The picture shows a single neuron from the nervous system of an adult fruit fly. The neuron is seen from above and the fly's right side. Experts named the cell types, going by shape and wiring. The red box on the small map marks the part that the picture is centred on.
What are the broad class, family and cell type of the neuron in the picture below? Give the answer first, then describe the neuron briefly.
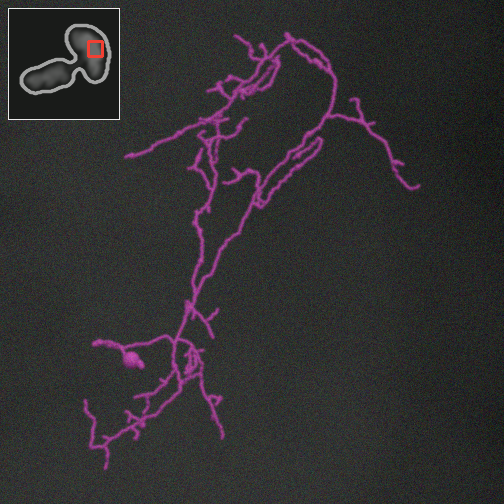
It is a central-brain intrinsic neuron. Its family is hemilineage VLPd&p1_posterior. Its cell type is CB2787. It is in the brain and does not reach the nerve cord. The cell body is at the lower left of the picture. Dozens of branch ends can be seen.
